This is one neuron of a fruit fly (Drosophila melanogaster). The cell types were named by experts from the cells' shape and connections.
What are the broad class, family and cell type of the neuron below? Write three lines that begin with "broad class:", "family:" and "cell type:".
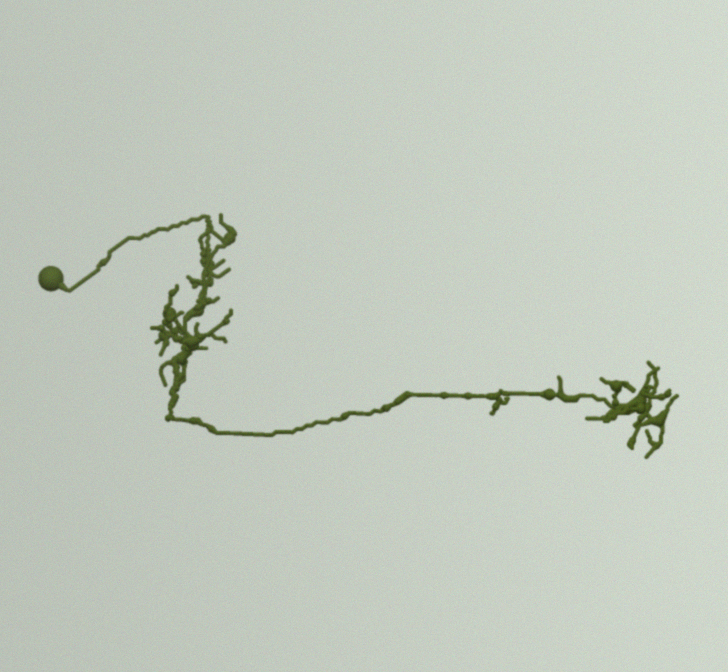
broad class: optic-lobe intrinsic neuron
family: Tm
cell type: Tm5Y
